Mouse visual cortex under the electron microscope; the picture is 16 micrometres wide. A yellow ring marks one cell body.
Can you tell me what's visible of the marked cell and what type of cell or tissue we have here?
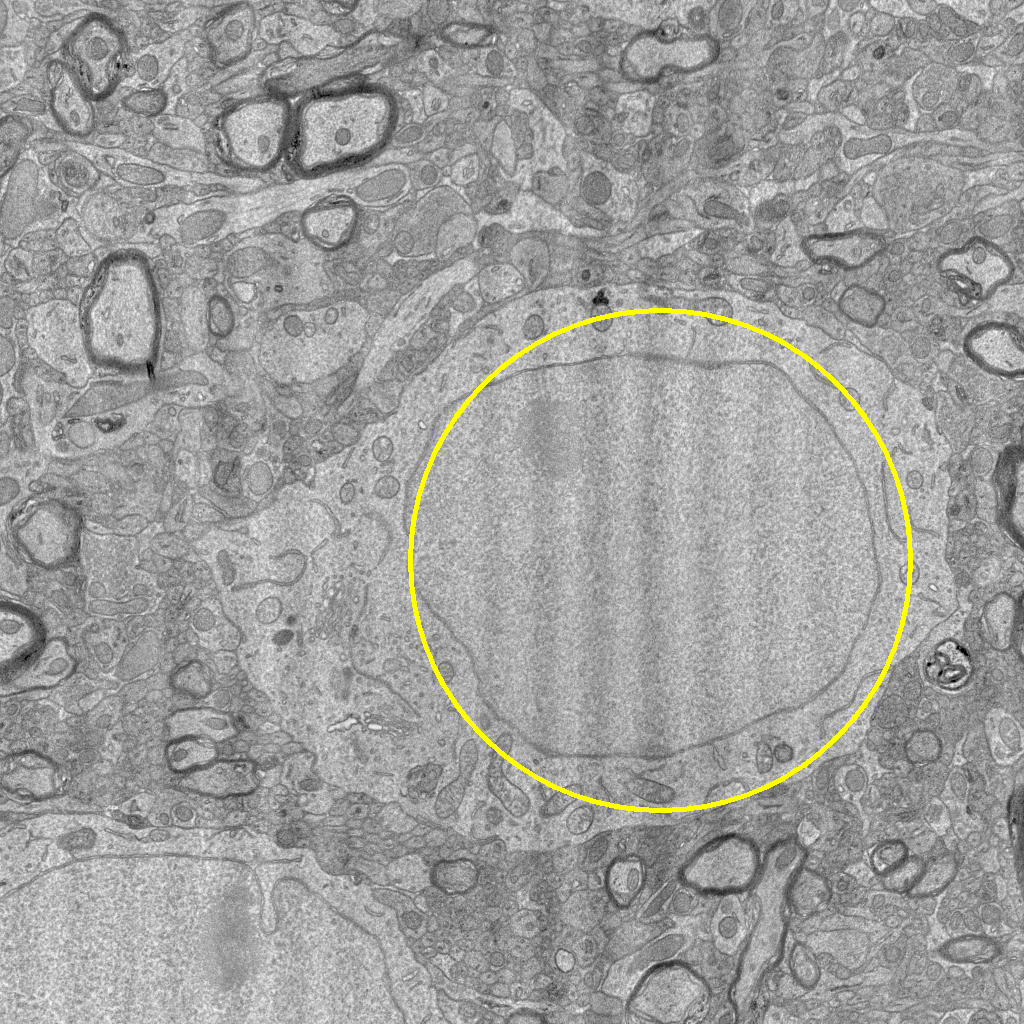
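A large oval nucleus, wider than tall, appears whole. Its envelope is smooth, with no deep infoldings, and its chromatin pale and finely dispersed, lacking dense clumps at the envelope. Small mitochondria are scattered in the surrounding cytoplasm. Answer: excitatory neuron.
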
